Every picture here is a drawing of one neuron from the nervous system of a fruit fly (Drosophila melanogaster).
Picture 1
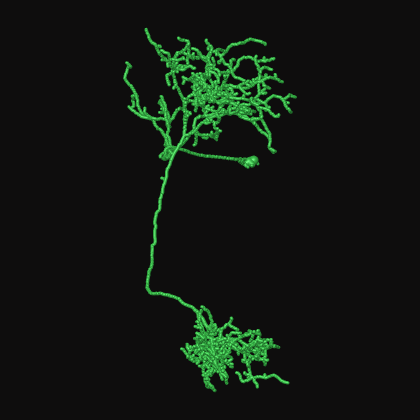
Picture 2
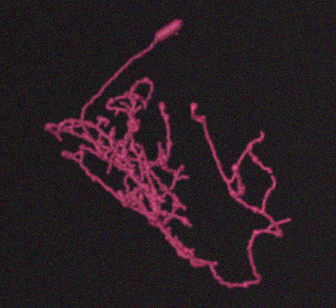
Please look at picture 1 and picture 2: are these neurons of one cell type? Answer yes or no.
no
